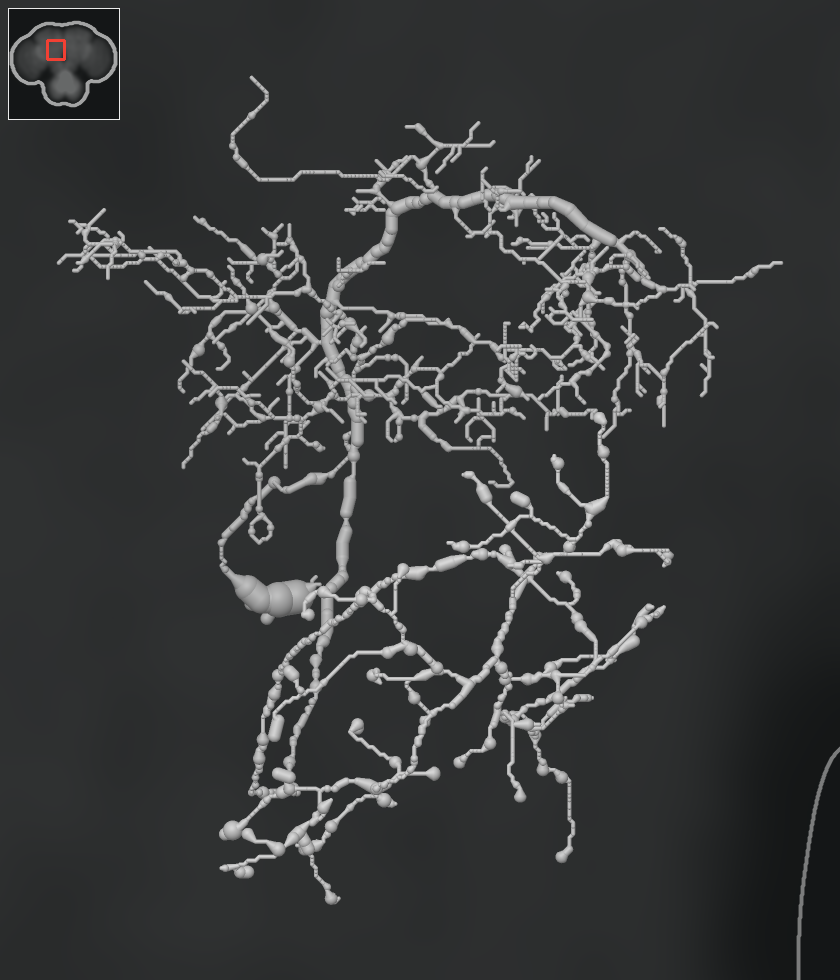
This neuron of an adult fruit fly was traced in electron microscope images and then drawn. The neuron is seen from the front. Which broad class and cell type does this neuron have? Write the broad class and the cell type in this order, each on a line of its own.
central-brain intrinsic neuron
LAL181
